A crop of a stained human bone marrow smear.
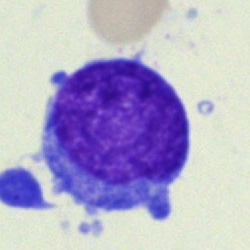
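Blast: the cell in the middle of a stained bone marrow smear. Notice how finely stippled its chromatin is, rather than coarsely clumped. The cytoplasm is scant, a crescent lying mainly along the lower side of the nucleus, and it looks mottled with small pale spots. Small rounded blue blebs project from the surface, the largest at the lower right.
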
